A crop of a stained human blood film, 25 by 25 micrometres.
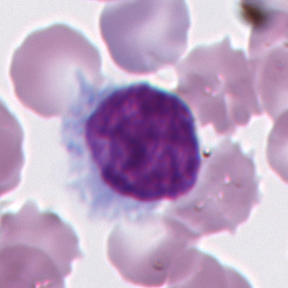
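Hairy cell in a stained peripheral blood smear: see the fine hair-like projections fringing the cytoplasm along the left and lower edges of the cell. The nucleus lies toward the right, leaving most of the cytoplasm on the left; that cytoplasm is pale blue, with no granules visible.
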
